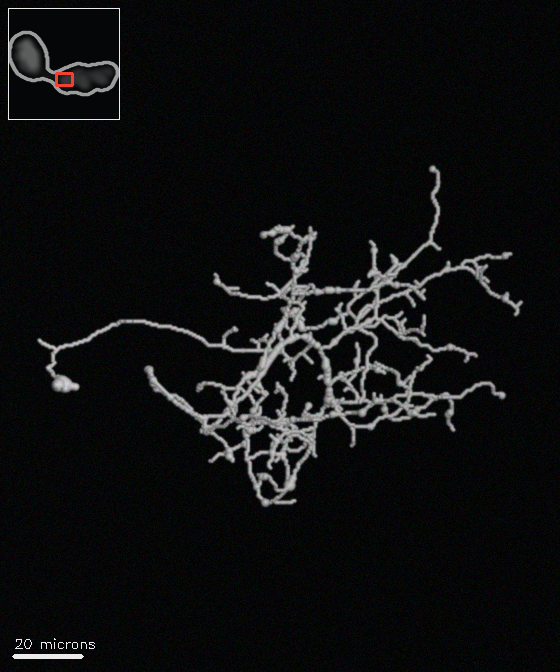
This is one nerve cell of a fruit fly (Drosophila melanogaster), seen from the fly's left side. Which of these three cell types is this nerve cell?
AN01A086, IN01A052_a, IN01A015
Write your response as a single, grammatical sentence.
To the cell type IN01A052_a belongs this nerve cell.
